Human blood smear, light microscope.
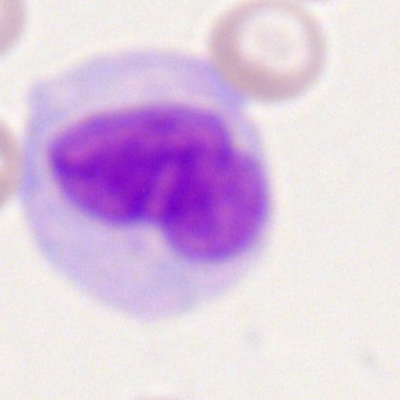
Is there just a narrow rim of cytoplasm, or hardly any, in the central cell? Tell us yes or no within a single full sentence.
No, the cell holds plenty of cytoplasm around the nucleus.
